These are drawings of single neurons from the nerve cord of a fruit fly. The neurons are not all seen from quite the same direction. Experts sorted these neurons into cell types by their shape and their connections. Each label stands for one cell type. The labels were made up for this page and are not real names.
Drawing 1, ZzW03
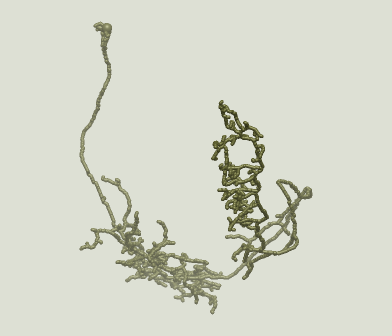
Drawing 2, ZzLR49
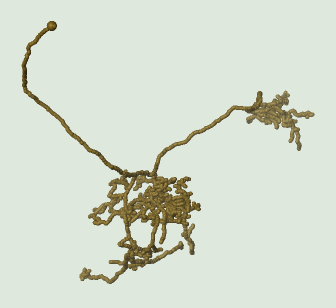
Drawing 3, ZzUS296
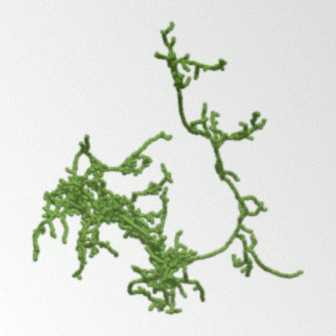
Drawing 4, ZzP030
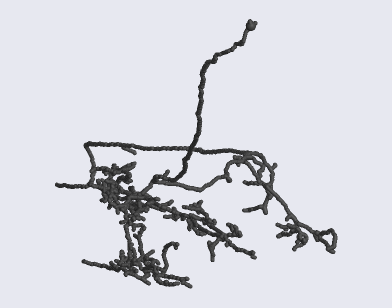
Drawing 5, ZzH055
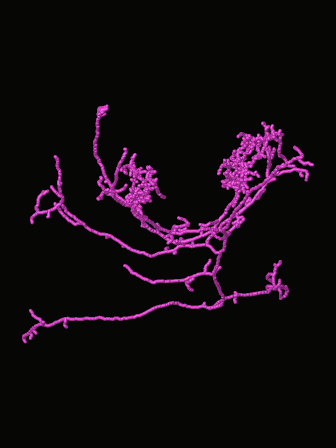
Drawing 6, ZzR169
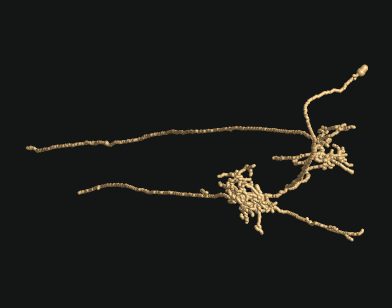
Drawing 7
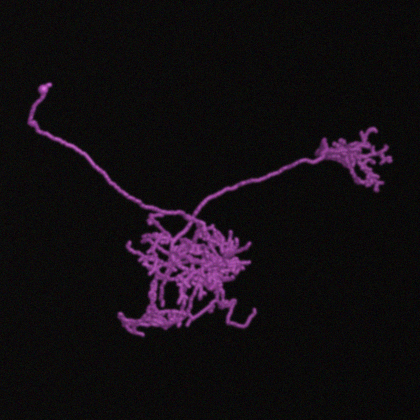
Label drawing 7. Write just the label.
ZzLR49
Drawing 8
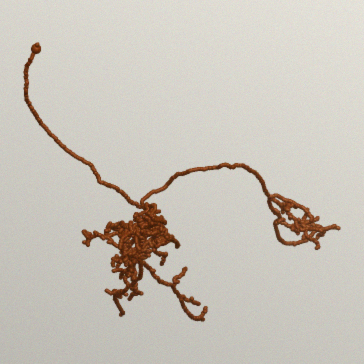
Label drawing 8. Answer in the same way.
ZzLR49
